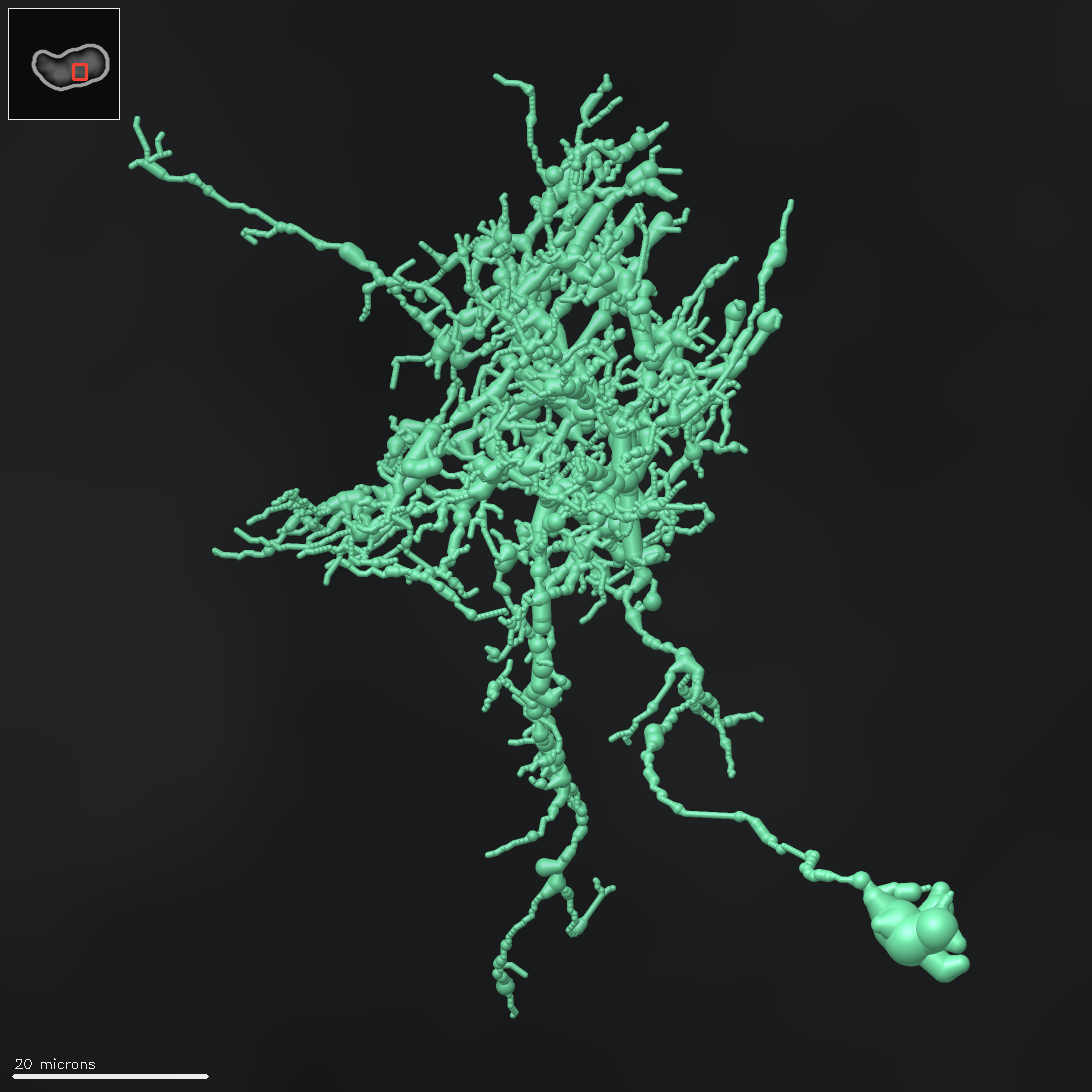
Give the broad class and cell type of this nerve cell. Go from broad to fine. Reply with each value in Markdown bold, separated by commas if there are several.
**central-brain intrinsic neuron**, **VES085_a**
